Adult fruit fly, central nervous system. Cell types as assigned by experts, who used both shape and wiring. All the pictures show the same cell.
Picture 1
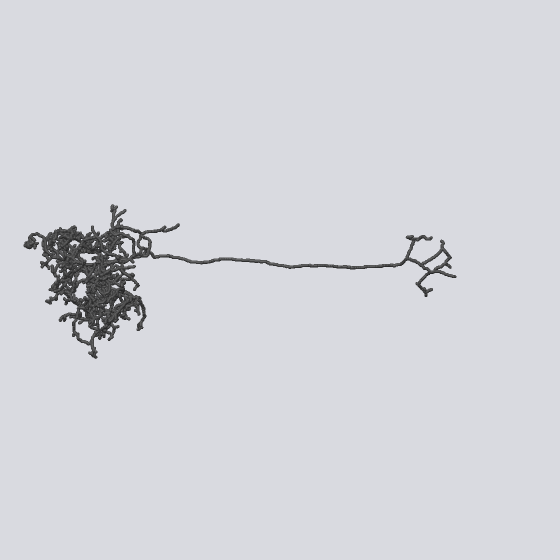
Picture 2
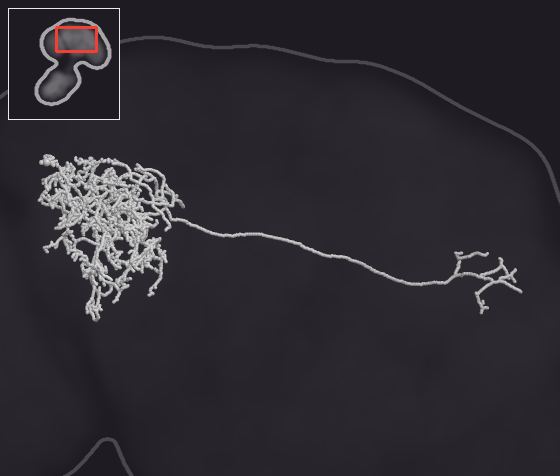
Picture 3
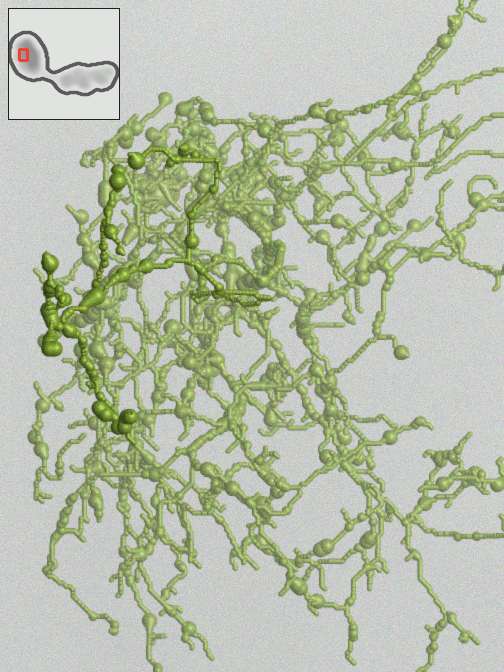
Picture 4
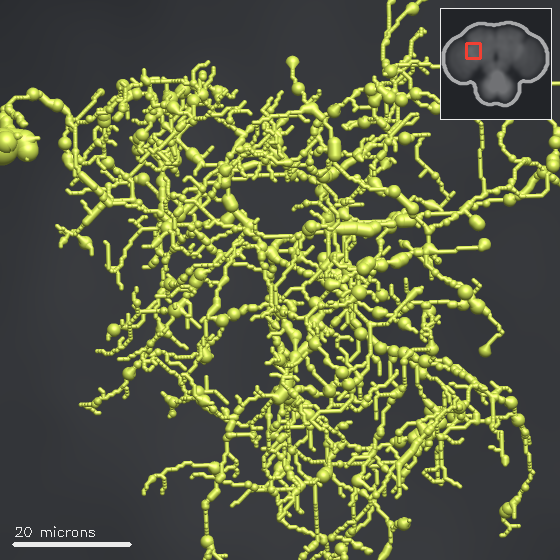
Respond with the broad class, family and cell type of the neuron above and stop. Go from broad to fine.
central-brain intrinsic neuron; hemilineage VLPl2_medial; AVLP155_a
